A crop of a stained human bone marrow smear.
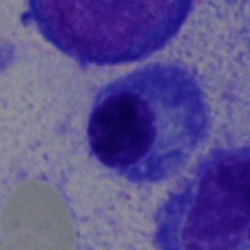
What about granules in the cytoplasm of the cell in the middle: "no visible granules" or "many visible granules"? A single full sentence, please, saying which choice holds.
There are no visible granules in its cytoplasm.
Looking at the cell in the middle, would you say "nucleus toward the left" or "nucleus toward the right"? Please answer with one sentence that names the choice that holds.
Most of the cytoplasm lies to the right of the nucleus.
